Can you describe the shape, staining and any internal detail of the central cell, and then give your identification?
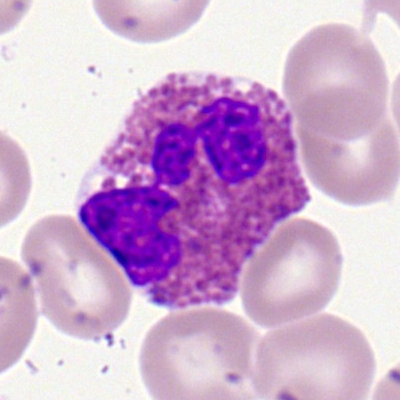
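Three separate lobes make up the nucleus, and the biggest sits at the lower left edge of the cell. Its chromatin is dark purple and coarsely clumped, while many coarse pinkish-purple granules pack the cytoplasm. So this one's an eosinophil.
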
